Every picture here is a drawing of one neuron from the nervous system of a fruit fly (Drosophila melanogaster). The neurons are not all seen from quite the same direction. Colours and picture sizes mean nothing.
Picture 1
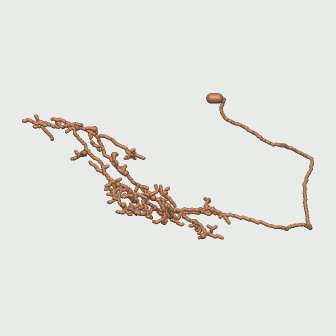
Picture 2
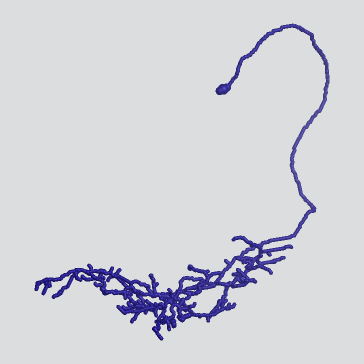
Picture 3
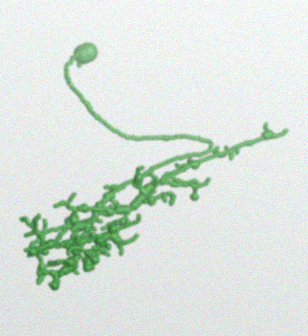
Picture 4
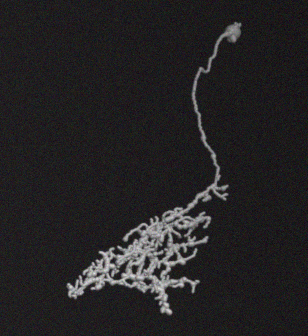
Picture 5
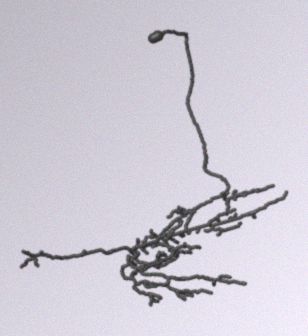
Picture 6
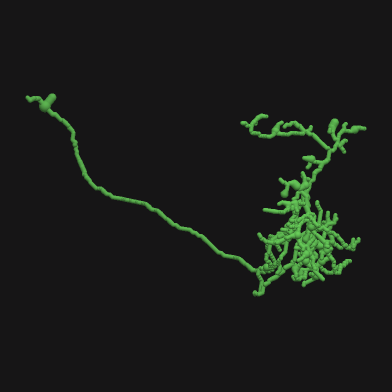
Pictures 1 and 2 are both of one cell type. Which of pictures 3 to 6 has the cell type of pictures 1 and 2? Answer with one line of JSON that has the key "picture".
{"picture": 3}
